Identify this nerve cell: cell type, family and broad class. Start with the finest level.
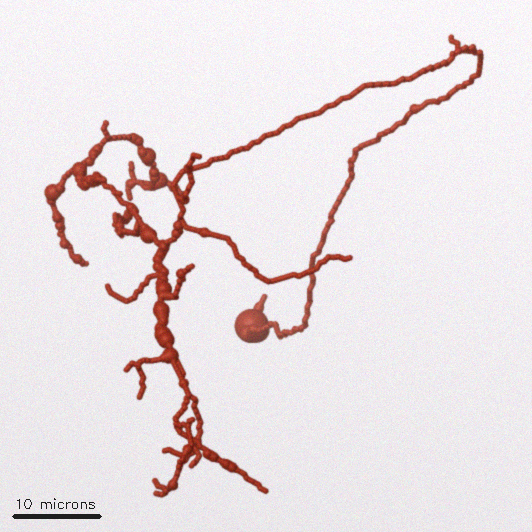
IN21A055; hemilineage 21A; nerve-cord intrinsic neuron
